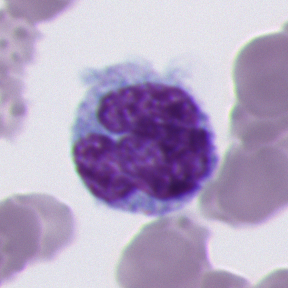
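Monocyte: a roughly round cell whose nucleus is folded, with a deep cleft coming in from the left side. Its upper edge is frayed and ragged, and you won't find any vacuoles in the cytoplasm.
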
